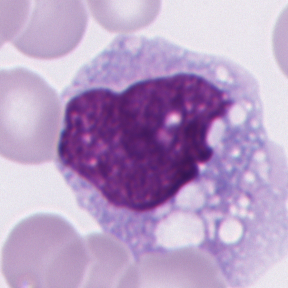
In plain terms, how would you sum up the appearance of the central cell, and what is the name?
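Irregular nucleus, notch cut into its right side, lying off-centre toward the left of the cell. Chromatin dark purple, finely strand-like, not coarsely clumped. Cytoplasm abundant, pale greyish-lilac. The central cell is a monocyte.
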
